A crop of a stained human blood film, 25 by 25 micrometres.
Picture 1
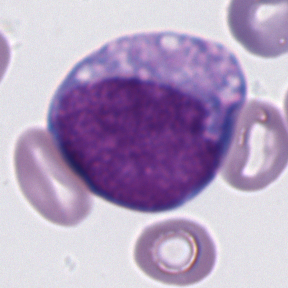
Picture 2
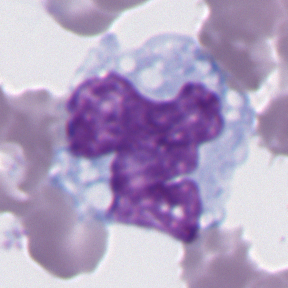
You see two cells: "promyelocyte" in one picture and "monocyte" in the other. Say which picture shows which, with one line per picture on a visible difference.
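The cell in picture 1 is a promyelocyte. The cytoplasm above the nucleus holds fine pinkish-lilac granules.
The cell in picture 2 is a monocyte. No distinct coloured granules are seen in the cytoplasm.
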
